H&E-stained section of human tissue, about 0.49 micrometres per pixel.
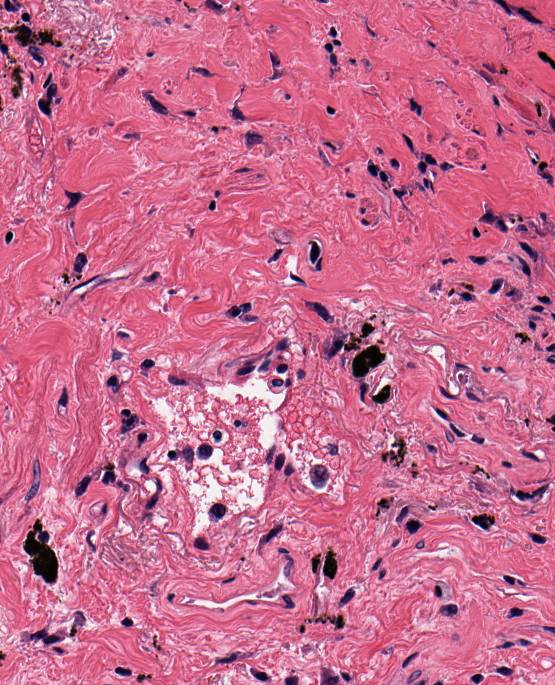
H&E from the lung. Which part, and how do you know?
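This one is dense connective tissue. See how dense pink collagen bundles fill almost the whole field, running in wavy, haphazard directions.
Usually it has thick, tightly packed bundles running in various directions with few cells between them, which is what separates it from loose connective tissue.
The nuclei among them are sparse, dark and mostly spindle-shaped, and there is no epithelium. Coarse black pigment lies in scattered clumps, the largest mid-right and near the lower left edge.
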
